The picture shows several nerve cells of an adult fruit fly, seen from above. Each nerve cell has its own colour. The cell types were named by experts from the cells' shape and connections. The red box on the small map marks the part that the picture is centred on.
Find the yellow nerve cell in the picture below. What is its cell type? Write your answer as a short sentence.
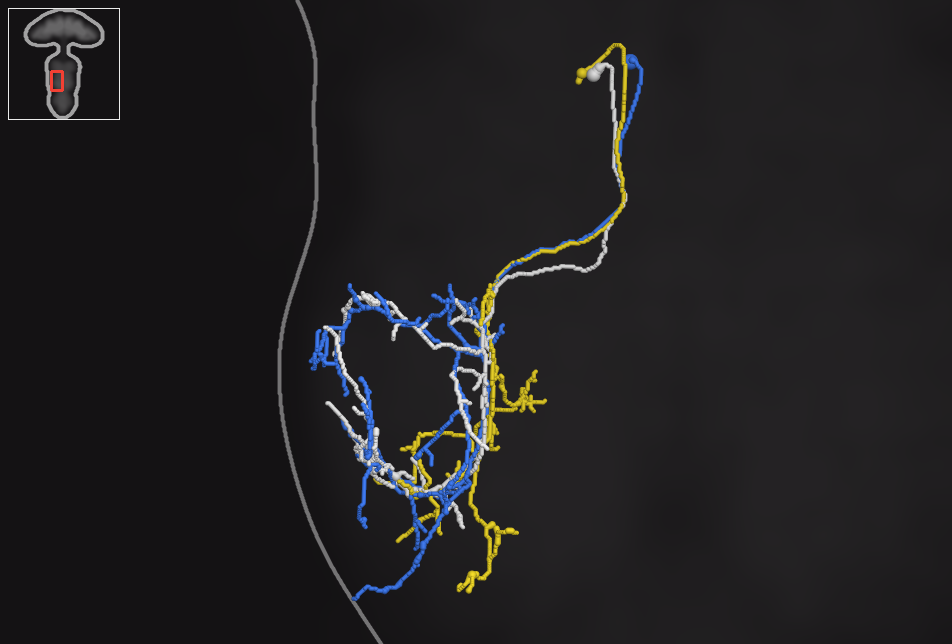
The cell type is IN14A114.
